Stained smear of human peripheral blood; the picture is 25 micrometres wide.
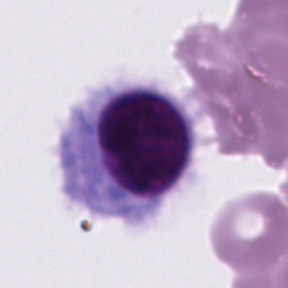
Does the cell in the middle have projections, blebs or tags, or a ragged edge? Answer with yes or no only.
Yes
